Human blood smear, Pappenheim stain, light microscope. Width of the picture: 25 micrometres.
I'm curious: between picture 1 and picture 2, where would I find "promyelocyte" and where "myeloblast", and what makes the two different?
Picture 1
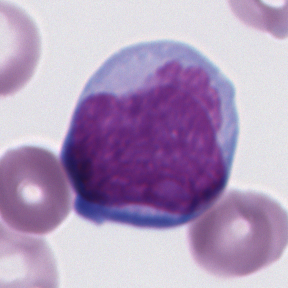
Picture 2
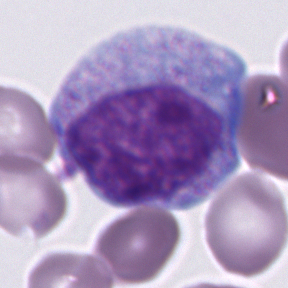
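Picture 1 shows a myeloblast, and picture 2 shows a promyelocyte. In the myeloblast, the nucleus fills most of the cell and leaves a modest rim of cytoplasm. Its chromatin is fine and lacy, without coarse dark clumps. The cytoplasm is pale blue-grey, turning a deeper blue along the lower left edge of the cell. In the promyelocyte, the cytoplasm is abundant rather than a thin rim, and its widest band lies above the nucleus, which sits in the lower part of the cell. Fine pinkish-purple granules are scattered through this cytoplasm, and no clear vacuoles are seen in it.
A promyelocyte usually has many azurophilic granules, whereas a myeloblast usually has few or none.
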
